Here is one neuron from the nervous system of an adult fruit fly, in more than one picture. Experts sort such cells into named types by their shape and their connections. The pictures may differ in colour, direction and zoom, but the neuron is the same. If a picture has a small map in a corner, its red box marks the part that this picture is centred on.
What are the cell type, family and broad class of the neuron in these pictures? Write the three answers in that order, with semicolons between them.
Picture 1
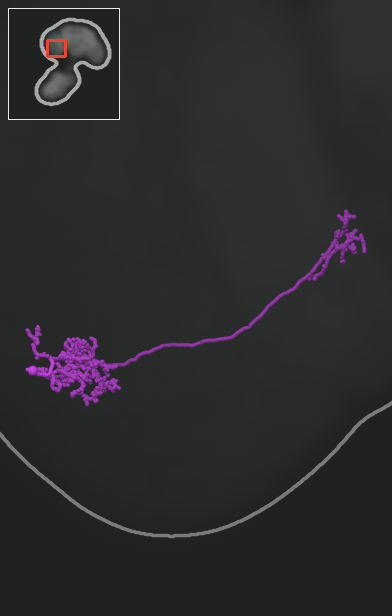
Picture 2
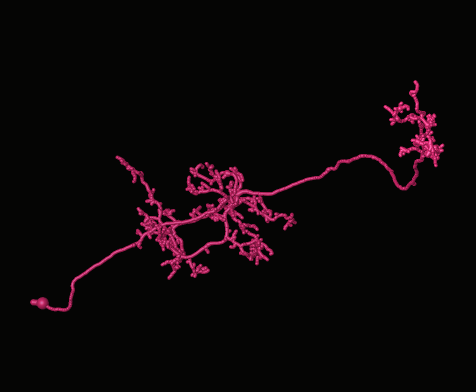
Tm36; Tm; optic-lobe intrinsic neuron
